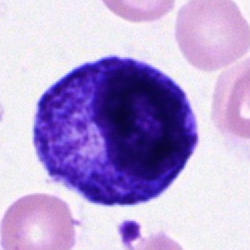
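Promyelocyte, centre of a stained human bone marrow smear. Nucleus toward right side of cell. Nuclear area very dark purple; chromatin pattern not discernible. Pink red cells nearby, none overlapping it. Image slightly soft in focus.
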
